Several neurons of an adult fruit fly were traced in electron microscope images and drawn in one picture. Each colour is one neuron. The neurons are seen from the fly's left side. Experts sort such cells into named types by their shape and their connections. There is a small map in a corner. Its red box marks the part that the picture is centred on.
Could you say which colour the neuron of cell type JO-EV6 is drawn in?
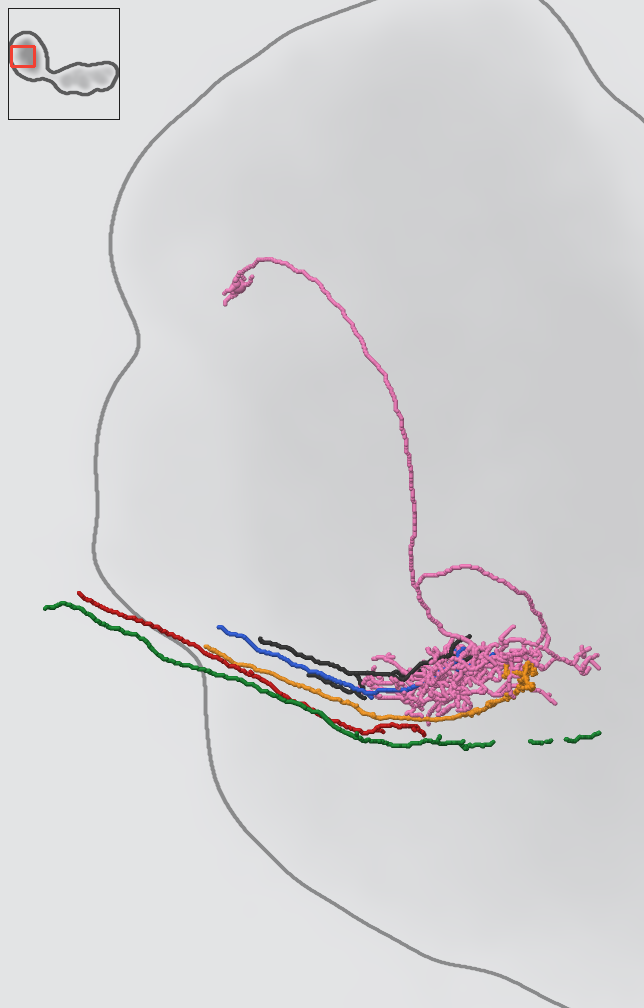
green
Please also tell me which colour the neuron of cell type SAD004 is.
pink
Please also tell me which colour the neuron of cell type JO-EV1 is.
blue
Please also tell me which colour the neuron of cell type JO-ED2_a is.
orange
